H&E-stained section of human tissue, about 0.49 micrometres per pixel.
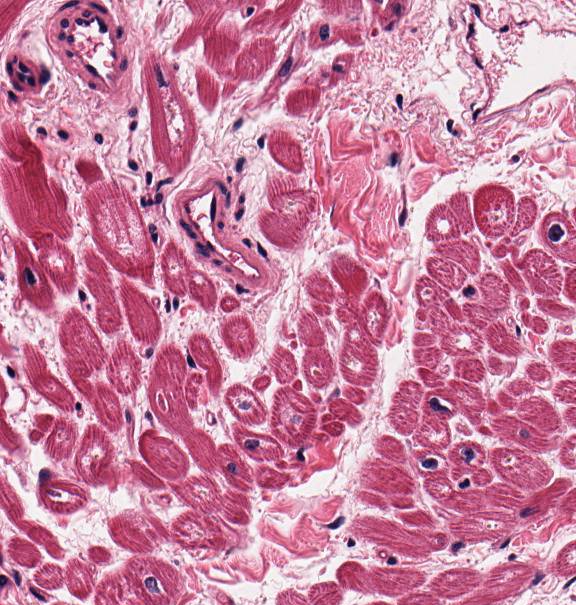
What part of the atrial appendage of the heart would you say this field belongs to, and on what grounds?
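Answer: myocardium. Check one: striated eosinophilic fibres, cross-cut lower right, longitudinal or oblique left. Check two: many fibres have a pale clear zone around a central nucleus.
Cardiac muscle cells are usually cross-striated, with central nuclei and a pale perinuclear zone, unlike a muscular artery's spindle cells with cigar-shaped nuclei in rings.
Check three: loose pale connective tissue between bundles, mostly above.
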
